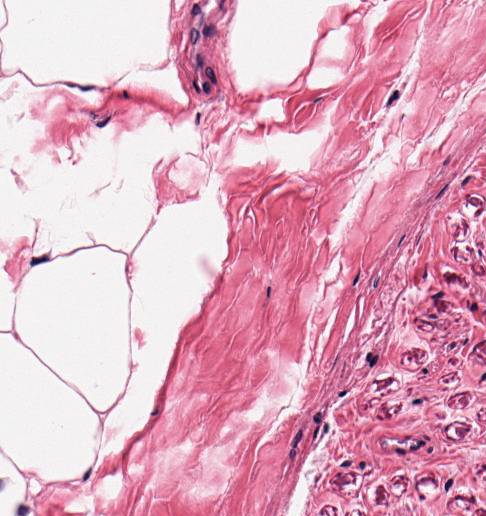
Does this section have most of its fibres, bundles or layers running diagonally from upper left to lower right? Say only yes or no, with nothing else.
No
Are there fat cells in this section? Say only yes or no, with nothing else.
Yes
